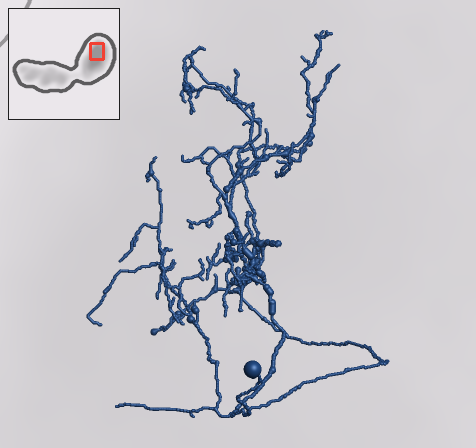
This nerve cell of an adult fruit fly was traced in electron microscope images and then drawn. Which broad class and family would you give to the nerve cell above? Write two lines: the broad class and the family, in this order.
central-brain intrinsic neuron
hemilineage SLPav1_medial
